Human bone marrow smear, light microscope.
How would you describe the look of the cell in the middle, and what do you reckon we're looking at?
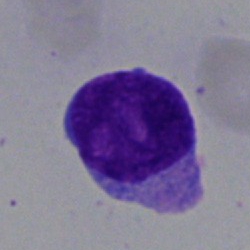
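Nucleus placed toward the upper part of the cell; cytoplasm gathered at the lower pole. Chromatin deep purple, mottled rather than even. Cytoplasm scant relative to nucleus, pale lilac-blue. Cell: blast.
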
